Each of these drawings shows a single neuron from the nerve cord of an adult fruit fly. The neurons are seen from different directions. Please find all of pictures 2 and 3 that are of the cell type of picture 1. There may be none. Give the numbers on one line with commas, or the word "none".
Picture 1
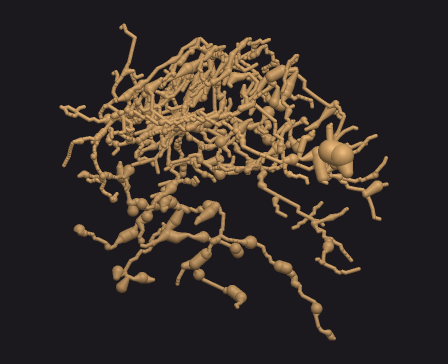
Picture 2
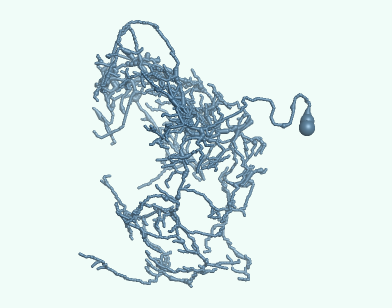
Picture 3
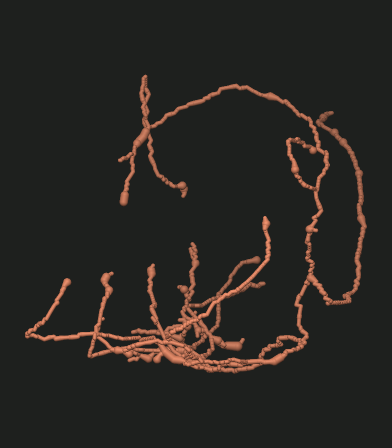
2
